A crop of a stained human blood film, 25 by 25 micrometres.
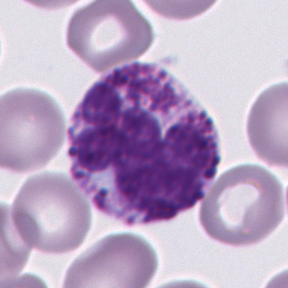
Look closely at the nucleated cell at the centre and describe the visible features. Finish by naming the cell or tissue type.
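Roughly round in outline, the cell contains dark purple cytoplasmic granules. Some of these granules lie over the nucleus. The cytoplasm between the granules is pale lilac. The cell is a basophil.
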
